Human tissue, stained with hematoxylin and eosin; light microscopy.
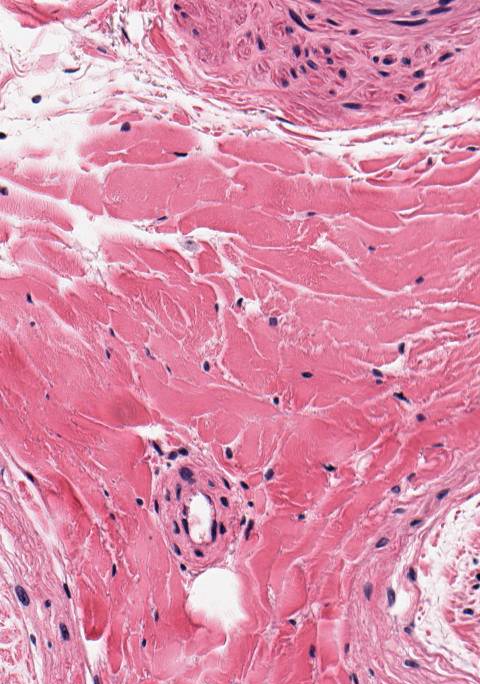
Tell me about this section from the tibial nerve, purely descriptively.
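First, the bulk of the field: closely set, strongly eosinophilic fibres. Second, the nuclei among these main fibres: sparse, small, dark, oval to elongated. Third, near the bottom centre: a small vessel with a small round lumen, its wall ringed by several dark nuclei. Fourth, the top right corner: a separate bundle of finer wavy fibres, with elongated nuclei more crowded than those of the main fibres.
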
